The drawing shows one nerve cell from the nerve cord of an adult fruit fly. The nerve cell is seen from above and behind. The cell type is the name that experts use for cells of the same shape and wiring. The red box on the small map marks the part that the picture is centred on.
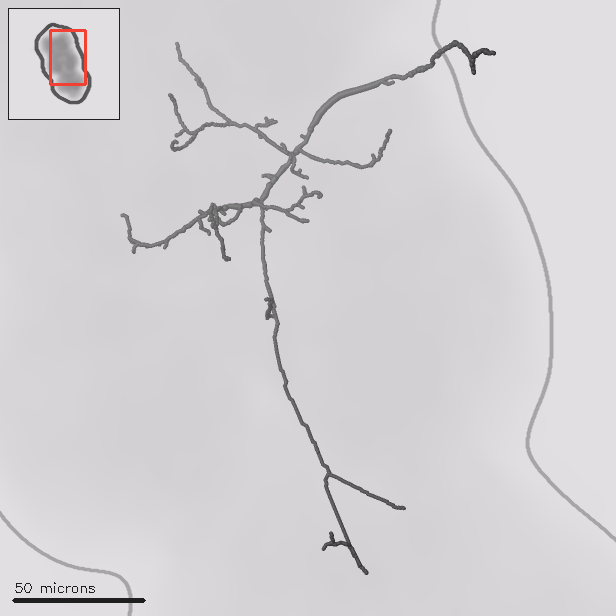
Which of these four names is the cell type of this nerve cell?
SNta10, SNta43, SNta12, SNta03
SNta10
